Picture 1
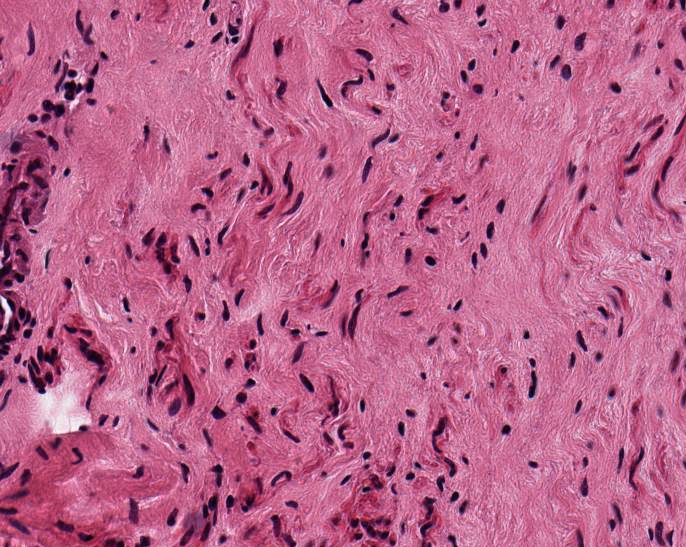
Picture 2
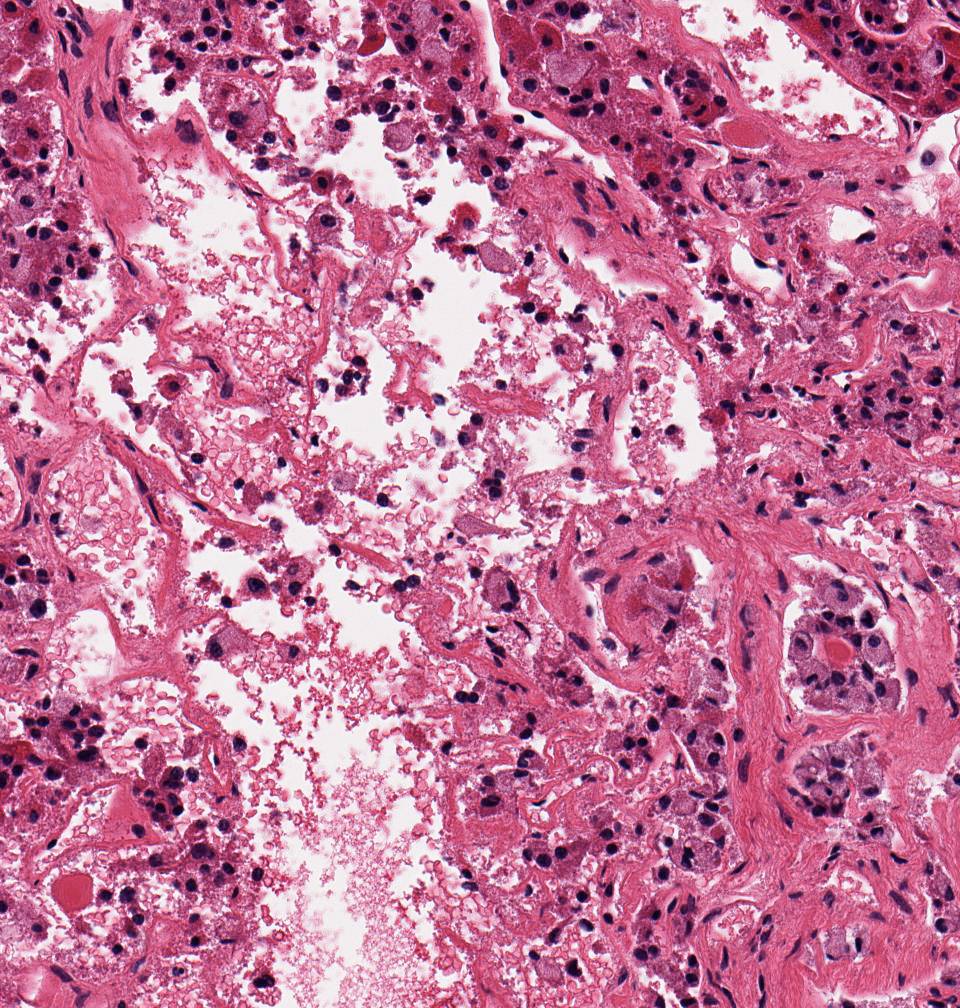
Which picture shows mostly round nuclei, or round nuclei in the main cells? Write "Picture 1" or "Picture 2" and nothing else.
Picture 2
